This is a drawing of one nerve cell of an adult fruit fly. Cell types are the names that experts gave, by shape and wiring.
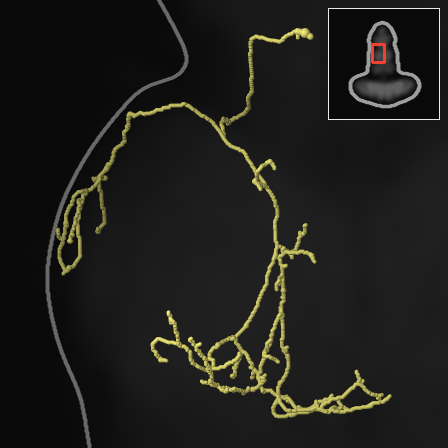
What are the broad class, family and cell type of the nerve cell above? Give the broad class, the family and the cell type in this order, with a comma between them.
nerve-cord intrinsic neuron, hemilineage 03A, IN03A096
